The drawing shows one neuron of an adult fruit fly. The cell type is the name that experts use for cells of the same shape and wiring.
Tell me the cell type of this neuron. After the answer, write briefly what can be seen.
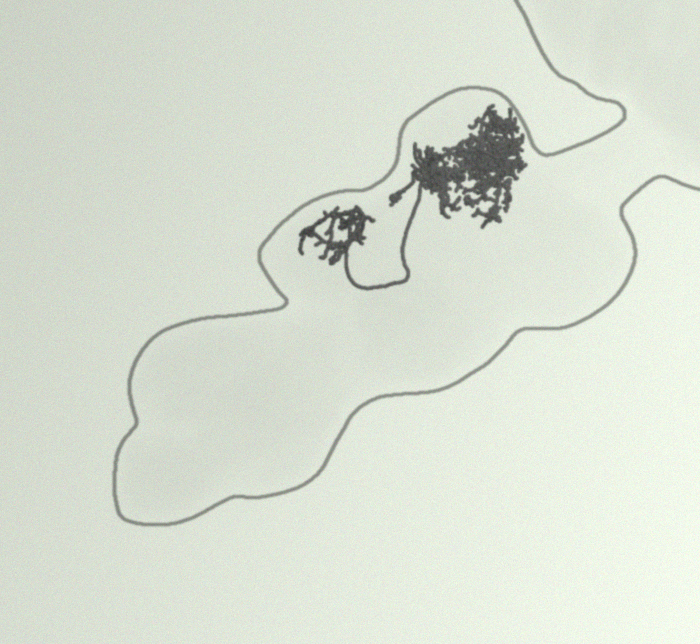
Its cell type is IN19A006. It is a nerve-cord intrinsic neuron. In this view it is about as wide as it is tall.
